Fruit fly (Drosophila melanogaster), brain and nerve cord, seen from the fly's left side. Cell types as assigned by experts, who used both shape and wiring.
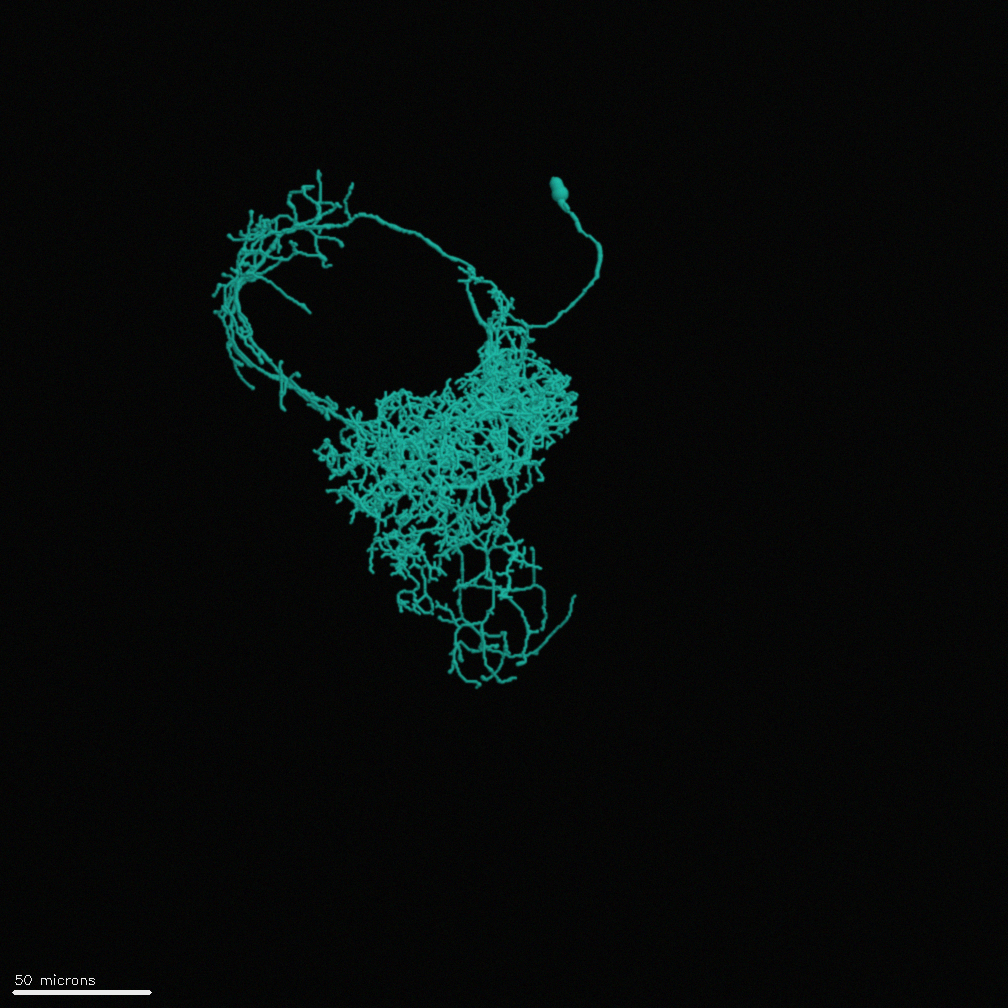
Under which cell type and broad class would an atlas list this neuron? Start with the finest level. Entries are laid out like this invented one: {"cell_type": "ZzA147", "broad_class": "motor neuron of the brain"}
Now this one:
{"cell_type": "AVLP477", "broad_class": "central-brain intrinsic neuron"}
